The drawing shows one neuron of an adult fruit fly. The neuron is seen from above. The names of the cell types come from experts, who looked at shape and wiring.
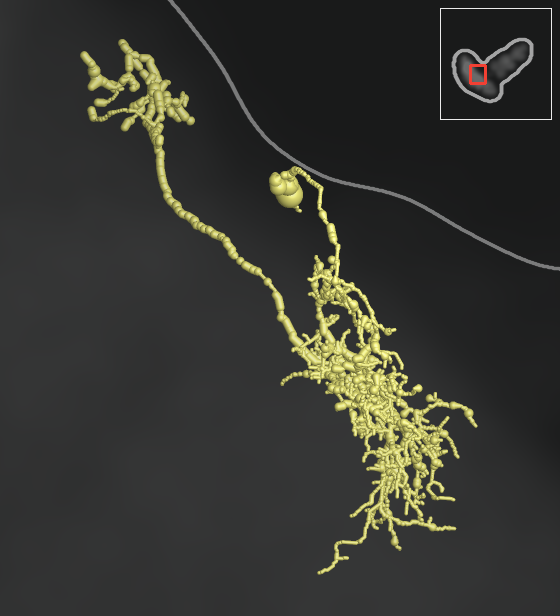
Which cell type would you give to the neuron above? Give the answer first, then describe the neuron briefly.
The cell type is PS213. Its broad class is central-brain intrinsic neuron. Dozens of branch ends can be seen. As drawn here it is taller than it is wide.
